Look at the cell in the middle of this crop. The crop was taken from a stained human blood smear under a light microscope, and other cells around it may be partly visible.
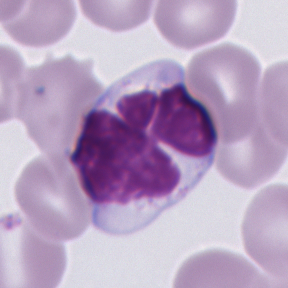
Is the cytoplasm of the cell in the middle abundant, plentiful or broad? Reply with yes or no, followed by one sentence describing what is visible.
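No. The nucleus fills most of the cell.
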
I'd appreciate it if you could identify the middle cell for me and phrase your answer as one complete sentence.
The cell shown in the center of this light-microscope crop is a large granular lymphocyte.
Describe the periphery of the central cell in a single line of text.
The edge of the cell is unbroken and smooth, bearing no projections.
